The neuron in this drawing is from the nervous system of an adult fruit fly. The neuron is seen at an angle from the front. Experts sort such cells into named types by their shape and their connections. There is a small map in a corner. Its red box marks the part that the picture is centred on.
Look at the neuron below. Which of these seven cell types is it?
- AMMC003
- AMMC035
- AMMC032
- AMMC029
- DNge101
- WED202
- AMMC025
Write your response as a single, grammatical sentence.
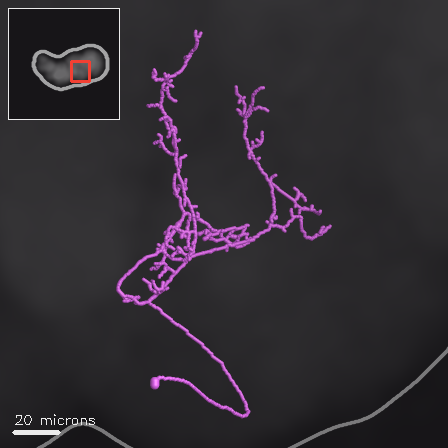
By its cell type, the neuron is AMMC003.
